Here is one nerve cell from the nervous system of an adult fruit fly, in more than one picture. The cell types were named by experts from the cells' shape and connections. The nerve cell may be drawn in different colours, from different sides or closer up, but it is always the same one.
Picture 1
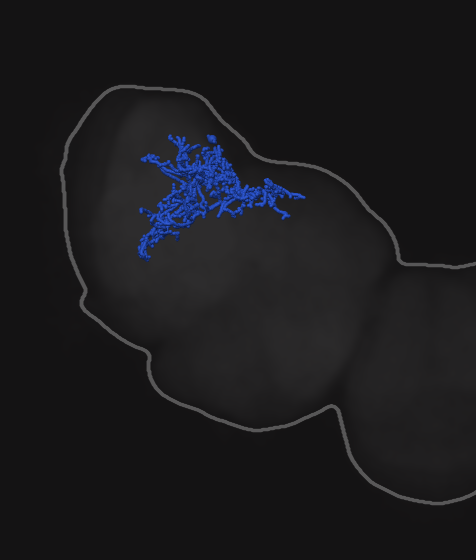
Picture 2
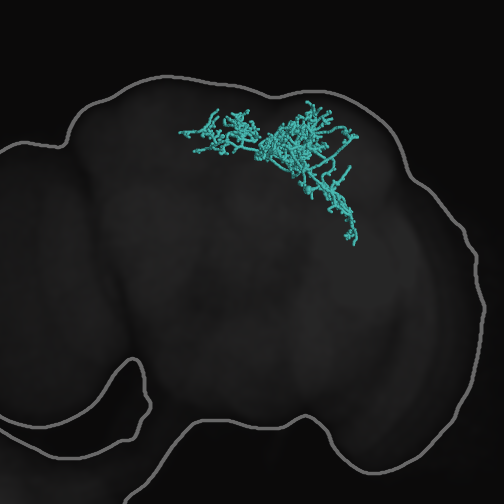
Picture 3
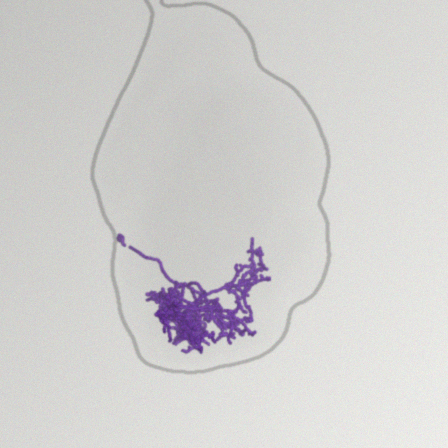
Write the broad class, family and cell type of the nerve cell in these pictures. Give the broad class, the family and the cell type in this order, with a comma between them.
central-brain intrinsic neuron, hemilineage SMPpv2_dorsal, SMP272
